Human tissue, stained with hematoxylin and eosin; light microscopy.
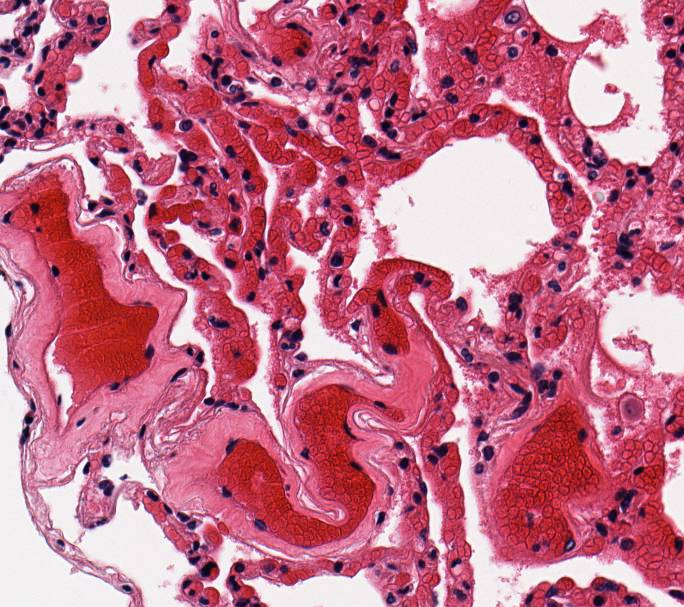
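Lung, H&E-stained section. Thin, branching walls separate open white spaces across the field, with small dark oval nuclei scattered along them. Red blood cells lie in rows, packed within these thin walls. The larger vessels stand out by their thick, pale pink, glassy walls.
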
